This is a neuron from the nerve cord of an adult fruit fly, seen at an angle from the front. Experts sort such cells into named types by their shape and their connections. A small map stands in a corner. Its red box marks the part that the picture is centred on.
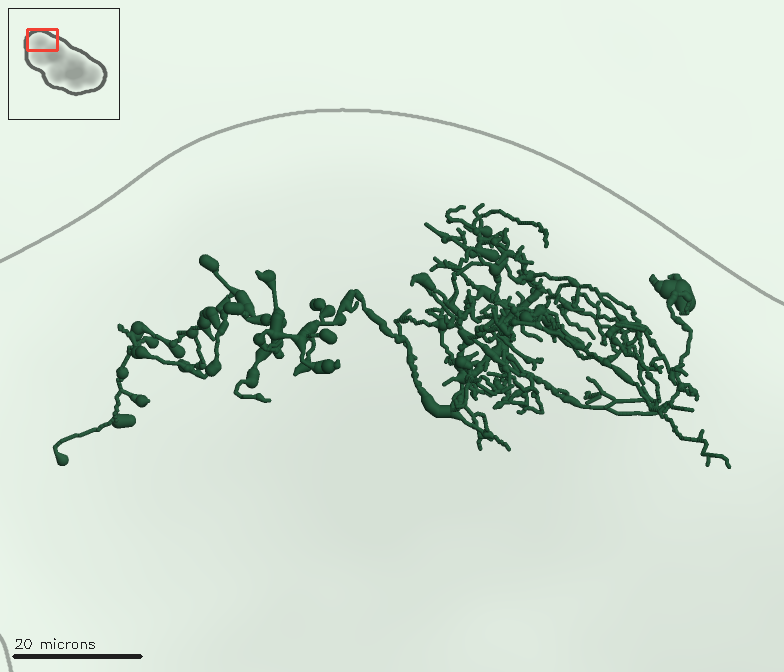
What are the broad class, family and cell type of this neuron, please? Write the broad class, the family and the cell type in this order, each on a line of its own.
nerve-cord intrinsic neuron
hemilineage 06A
IN06A134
